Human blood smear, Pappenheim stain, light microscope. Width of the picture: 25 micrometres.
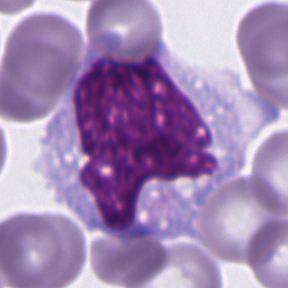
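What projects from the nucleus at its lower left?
A tongue-like lobe, pointing downward.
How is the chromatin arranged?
In fine lacy strands rather than coarse dense blocks.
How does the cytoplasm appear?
Pale grey-blue, with only faint fine granularity and no coarse coloured granules.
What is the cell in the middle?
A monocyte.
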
